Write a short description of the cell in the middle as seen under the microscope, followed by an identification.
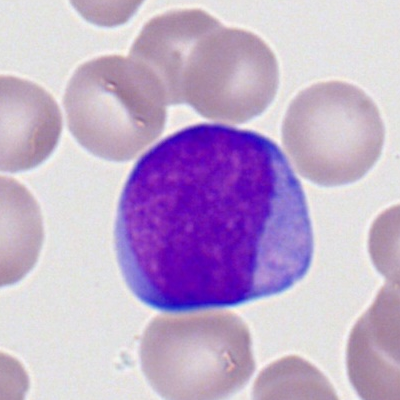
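A single unlobed nucleus fills most of this cell, and its chromatin is finely stippled rather than coarsely clumped. The cytoplasm, stained blue, forms a wider band on the right side of the cell than on the left. This cell is a myeloblast.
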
